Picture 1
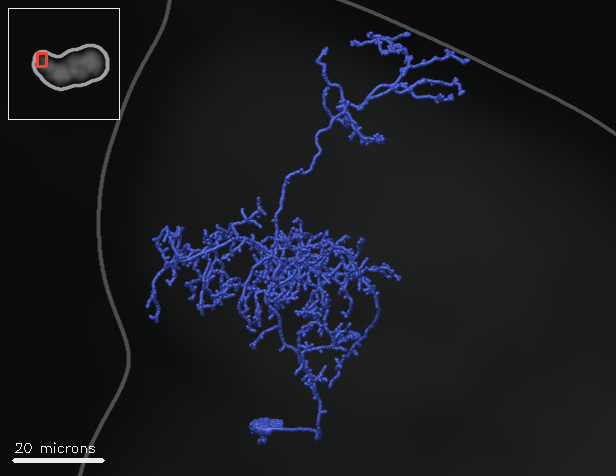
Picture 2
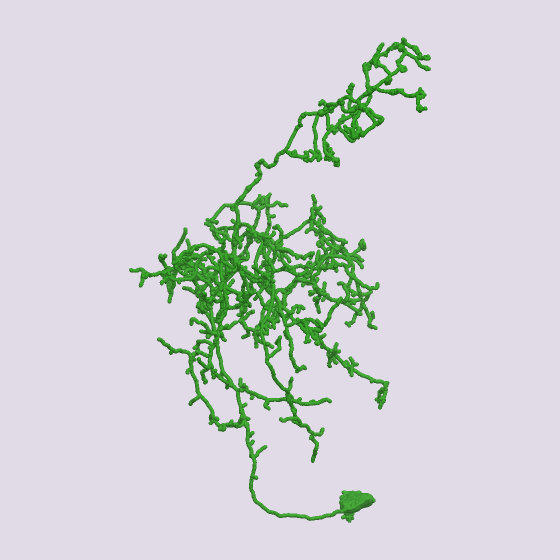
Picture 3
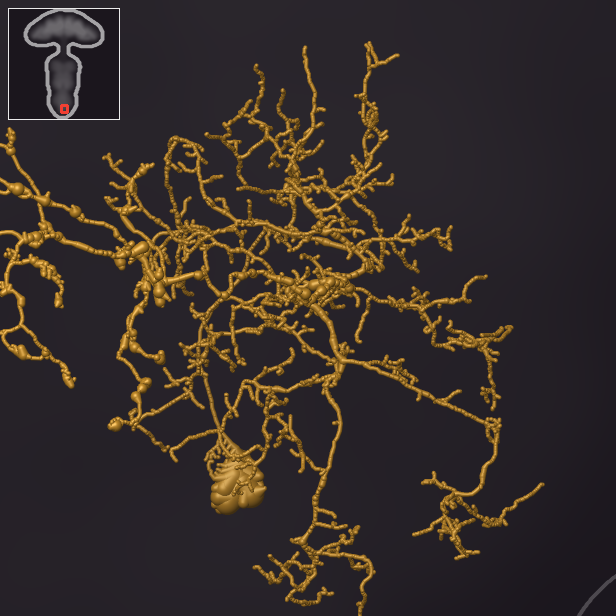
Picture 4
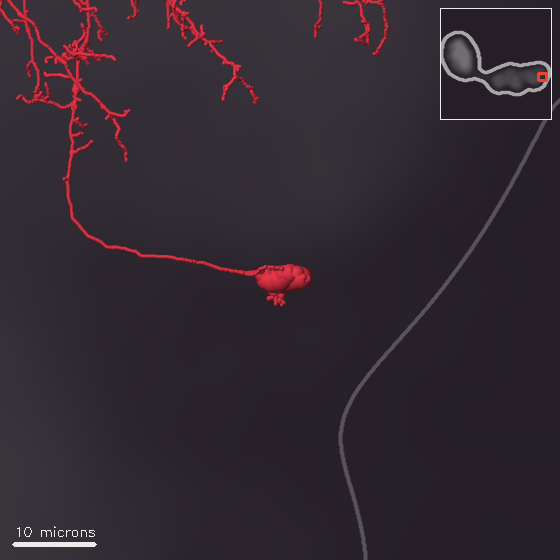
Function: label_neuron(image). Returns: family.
hemilineage 06A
